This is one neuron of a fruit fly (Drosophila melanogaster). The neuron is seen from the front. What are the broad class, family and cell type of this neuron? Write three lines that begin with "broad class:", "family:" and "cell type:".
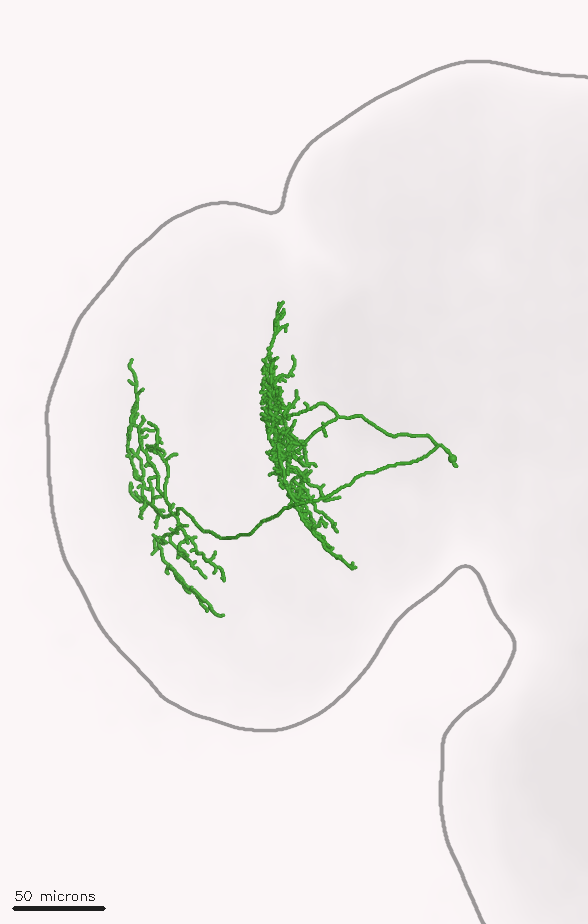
broad class: optic-lobe intrinsic neuron
family: MeLo
cell type: MeLo10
